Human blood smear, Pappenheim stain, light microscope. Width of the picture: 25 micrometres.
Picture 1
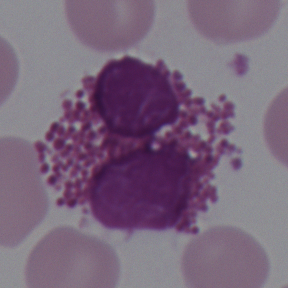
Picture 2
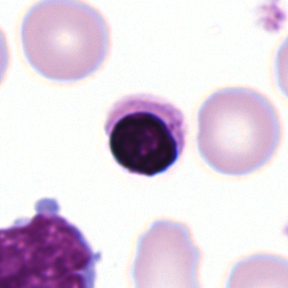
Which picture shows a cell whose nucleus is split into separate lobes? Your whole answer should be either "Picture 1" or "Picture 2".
Picture 1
